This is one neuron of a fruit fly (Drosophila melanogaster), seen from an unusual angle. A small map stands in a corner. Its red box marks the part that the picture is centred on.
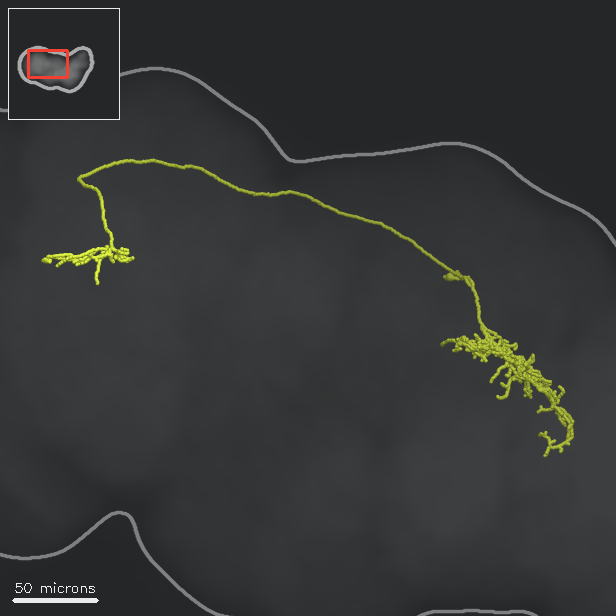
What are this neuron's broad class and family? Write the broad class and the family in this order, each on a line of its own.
central-brain intrinsic neuron
hemilineage VLPd&p1_dorsal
